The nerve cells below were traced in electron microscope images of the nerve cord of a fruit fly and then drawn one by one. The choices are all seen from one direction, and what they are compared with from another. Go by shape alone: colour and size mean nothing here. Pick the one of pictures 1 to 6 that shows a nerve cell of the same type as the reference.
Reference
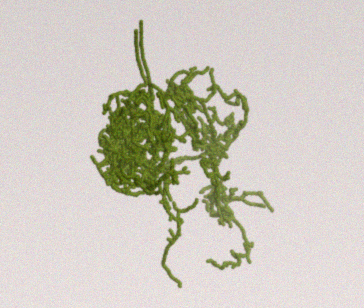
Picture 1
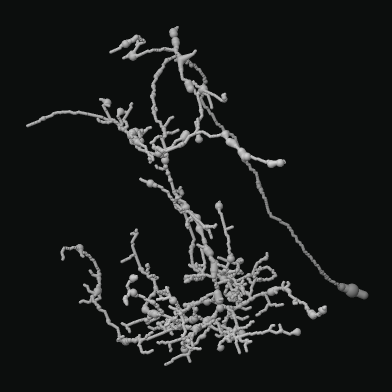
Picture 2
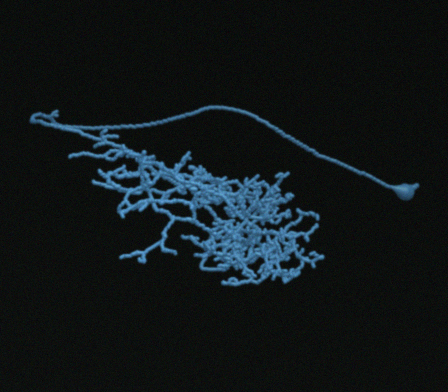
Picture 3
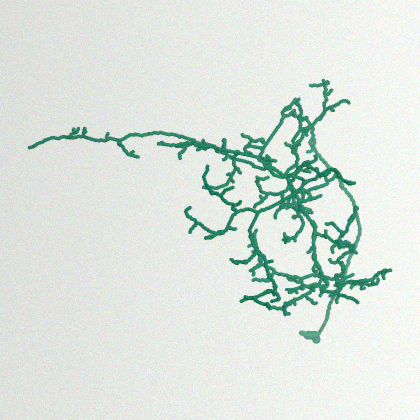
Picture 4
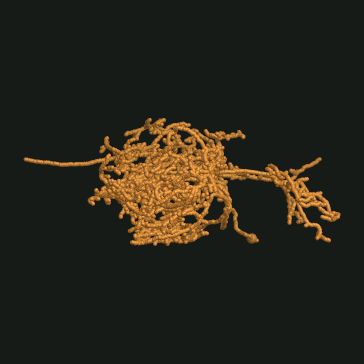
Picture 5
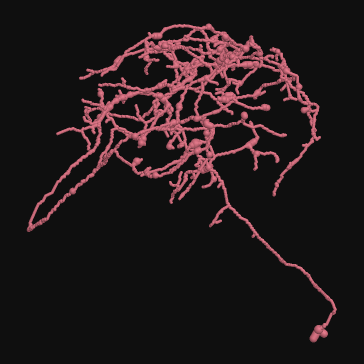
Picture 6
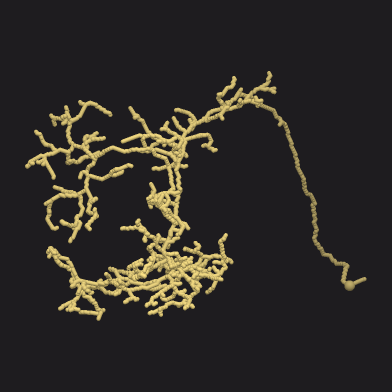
Picture 4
